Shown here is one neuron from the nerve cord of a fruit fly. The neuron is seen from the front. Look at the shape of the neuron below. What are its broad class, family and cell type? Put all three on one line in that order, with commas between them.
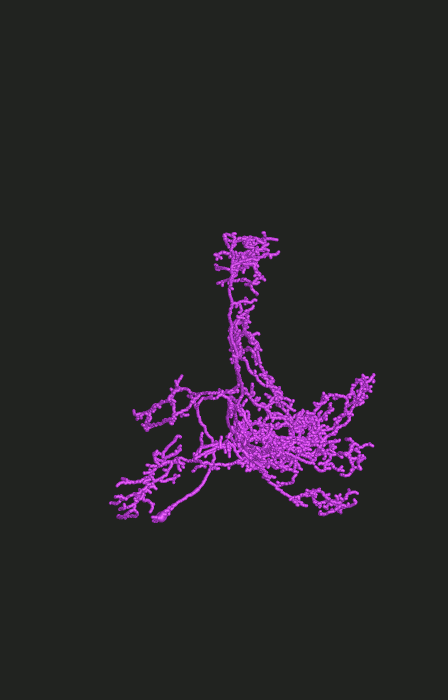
nerve-cord intrinsic neuron, hemilineage 05B, IN05B036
